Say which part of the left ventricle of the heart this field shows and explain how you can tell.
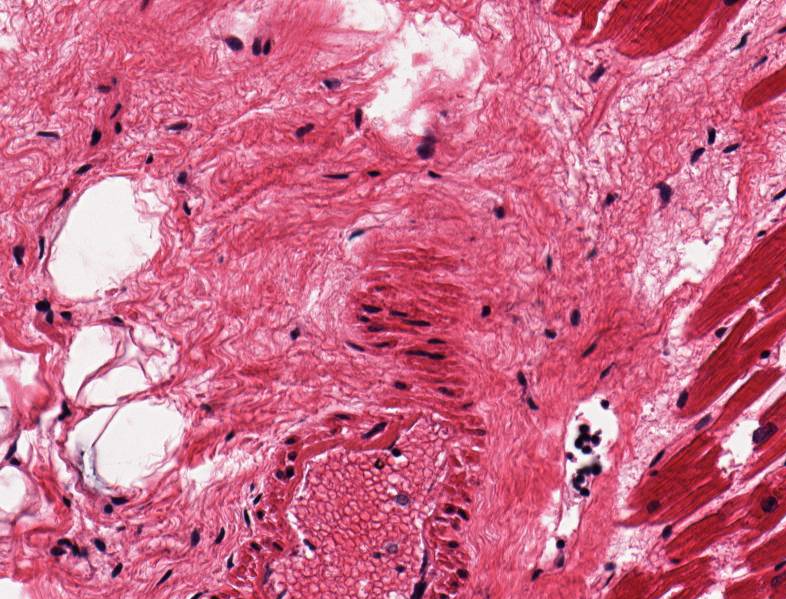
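Loose connective tissue: the wavy pink tissue filling most of the field.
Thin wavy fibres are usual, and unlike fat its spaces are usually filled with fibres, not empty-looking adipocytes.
A few adipocytes, empty rounded thin-walled spaces, line the left edge. Deep red muscle fibres, cut lengthwise, lie at the right. Its nuclei are mostly thin and elongated.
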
